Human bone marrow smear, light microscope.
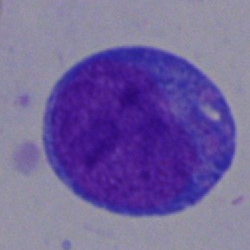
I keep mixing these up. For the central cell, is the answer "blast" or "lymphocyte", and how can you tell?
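This is a blast, not a lymphocyte. Its chromatin is finely granular and deep purple.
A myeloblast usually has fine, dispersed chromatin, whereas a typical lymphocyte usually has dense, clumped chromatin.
The finely granular chromatin here agrees with the former and not with a lymphocyte. The cytoplasm forms a scant, deep blue rim, widest on the right side, where a single small clear vacuole lies.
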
